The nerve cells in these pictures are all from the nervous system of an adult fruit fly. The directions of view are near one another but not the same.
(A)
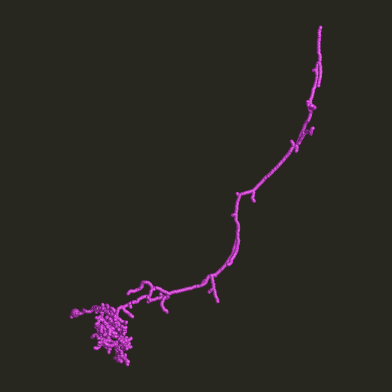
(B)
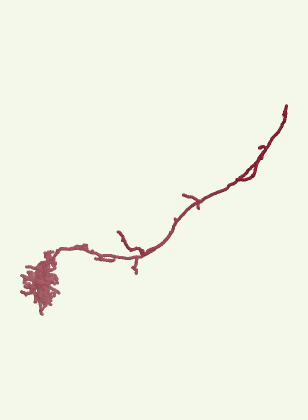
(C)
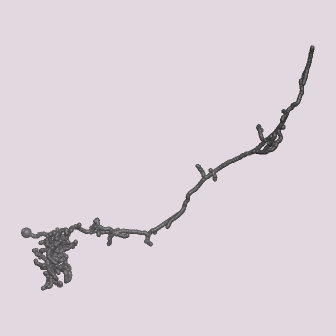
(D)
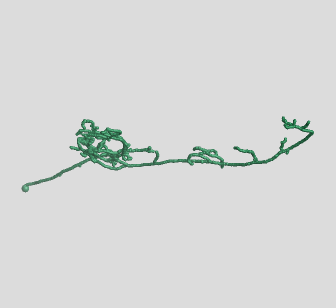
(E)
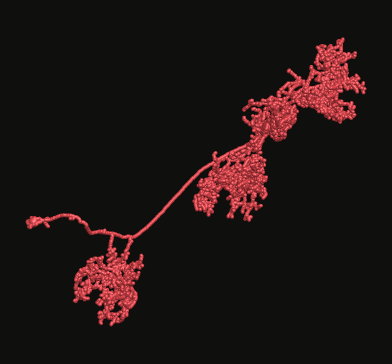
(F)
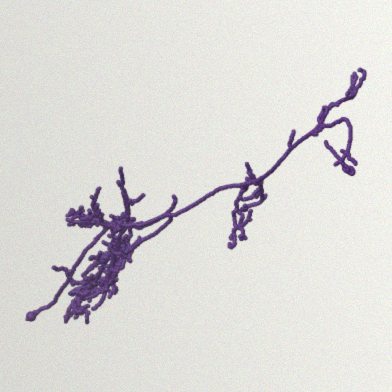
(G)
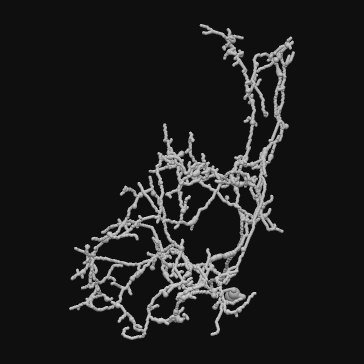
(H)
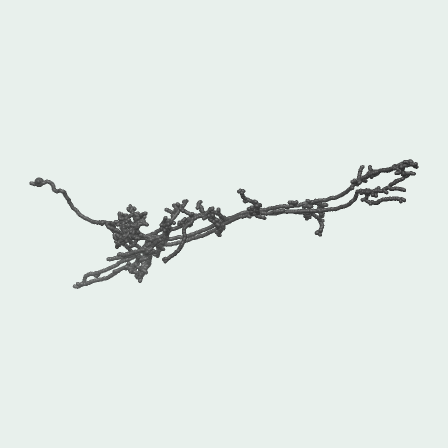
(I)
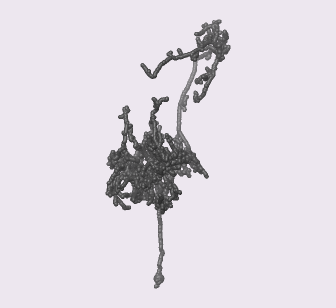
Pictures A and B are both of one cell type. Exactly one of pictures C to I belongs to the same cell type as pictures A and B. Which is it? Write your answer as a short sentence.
Picture C is of the same cell type.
